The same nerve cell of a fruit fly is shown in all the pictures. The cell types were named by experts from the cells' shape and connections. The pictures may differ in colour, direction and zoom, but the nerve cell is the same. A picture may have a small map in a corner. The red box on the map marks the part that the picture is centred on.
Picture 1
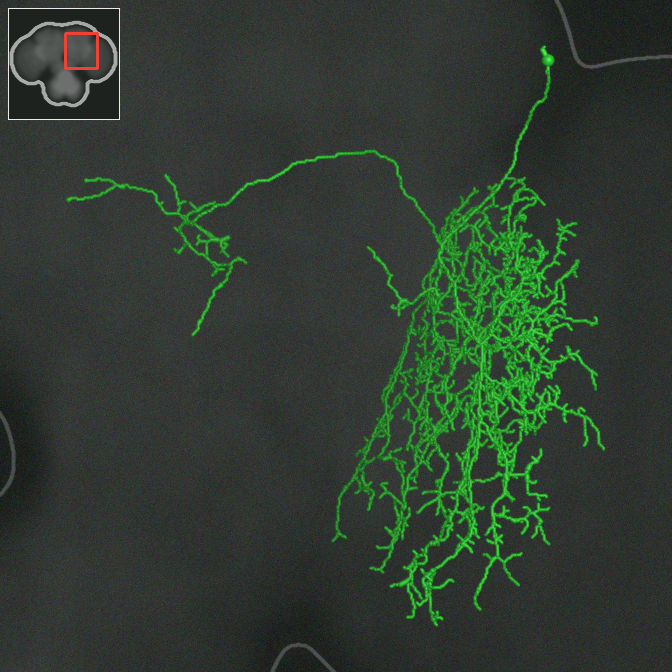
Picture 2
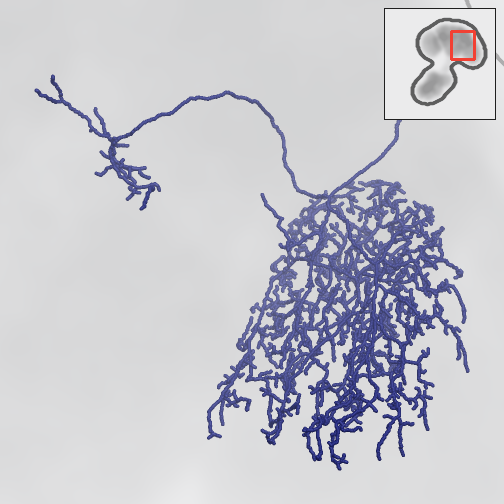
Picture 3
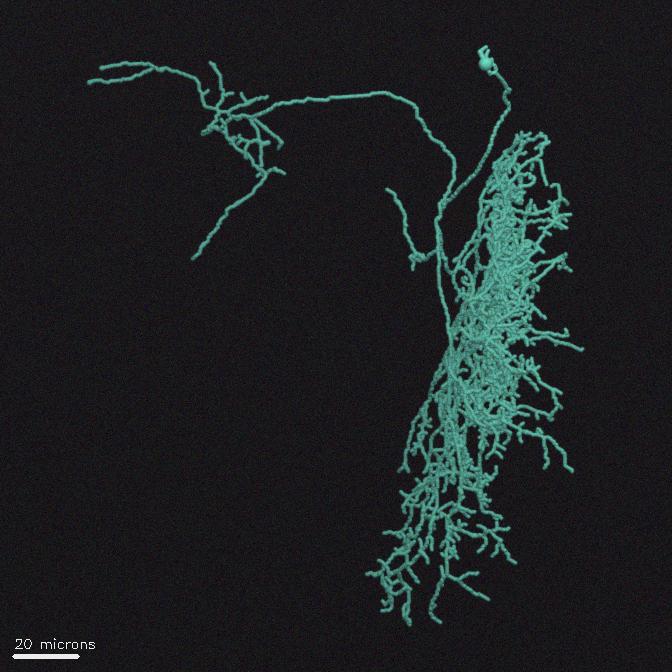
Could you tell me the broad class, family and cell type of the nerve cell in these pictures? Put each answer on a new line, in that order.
visual projection neuron
hemilineage LHl4_posterior
LT63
